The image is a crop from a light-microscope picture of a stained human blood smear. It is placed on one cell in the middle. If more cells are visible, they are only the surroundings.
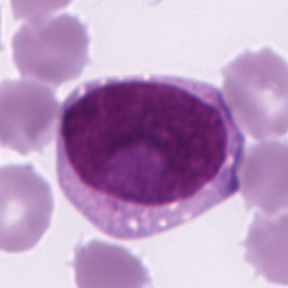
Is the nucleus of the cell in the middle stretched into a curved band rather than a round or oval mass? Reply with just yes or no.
No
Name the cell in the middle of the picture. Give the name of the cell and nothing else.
myeloblast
